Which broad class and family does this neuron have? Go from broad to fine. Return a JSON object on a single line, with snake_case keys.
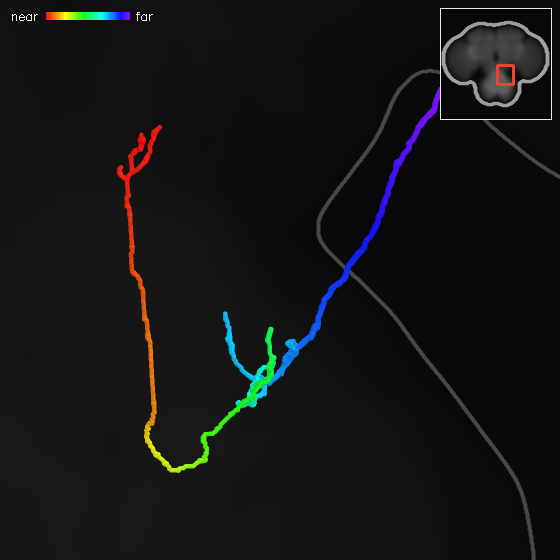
{"broad_class": "sensory neuron ascending to the brain", "family": "class mechanosensory proprioceptive"}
